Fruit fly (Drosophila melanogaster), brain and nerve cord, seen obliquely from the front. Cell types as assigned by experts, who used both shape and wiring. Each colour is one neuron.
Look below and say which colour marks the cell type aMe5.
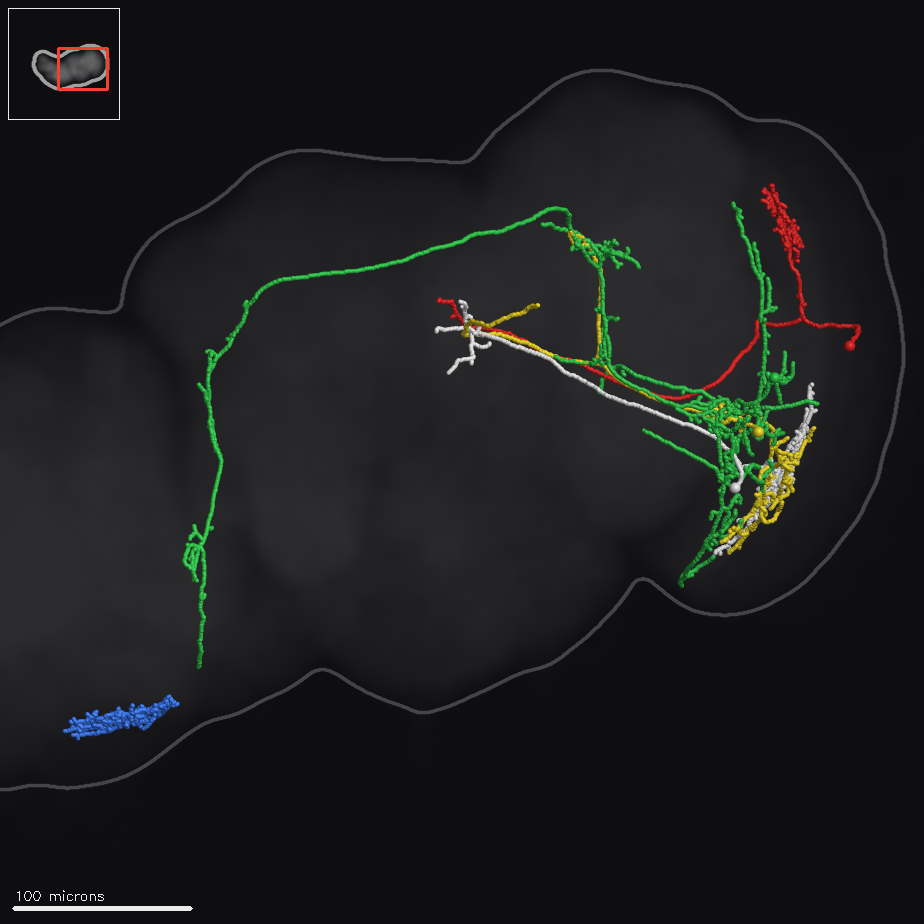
yellow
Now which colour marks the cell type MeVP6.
red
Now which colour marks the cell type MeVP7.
white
